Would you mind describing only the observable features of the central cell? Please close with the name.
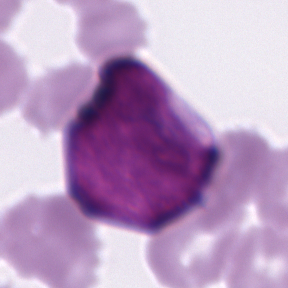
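Look how the nucleus takes up nearly the whole cell. Its chromatin is fine and stranded, with no coarse dark clumps. I can't see any granules, and there are no vacuoles either. So this one's a myeloblast.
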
